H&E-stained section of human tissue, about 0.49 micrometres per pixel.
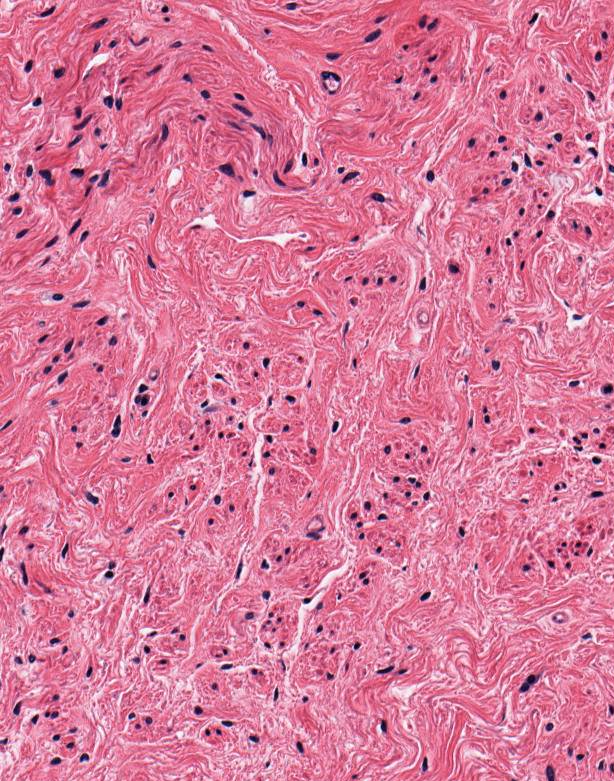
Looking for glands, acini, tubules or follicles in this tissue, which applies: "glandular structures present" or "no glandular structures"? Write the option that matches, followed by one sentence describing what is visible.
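No glandular structures. No epithelium or glands are present anywhere in the field.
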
